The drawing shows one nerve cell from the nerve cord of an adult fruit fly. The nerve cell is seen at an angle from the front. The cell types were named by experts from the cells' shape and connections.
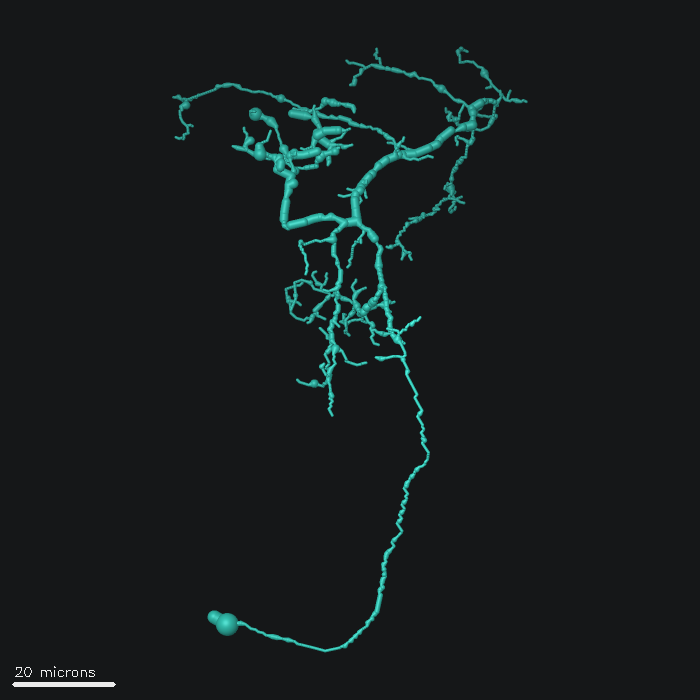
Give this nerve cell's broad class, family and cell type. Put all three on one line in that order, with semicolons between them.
nerve-cord intrinsic neuron; hemilineage 03B; IN03B077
